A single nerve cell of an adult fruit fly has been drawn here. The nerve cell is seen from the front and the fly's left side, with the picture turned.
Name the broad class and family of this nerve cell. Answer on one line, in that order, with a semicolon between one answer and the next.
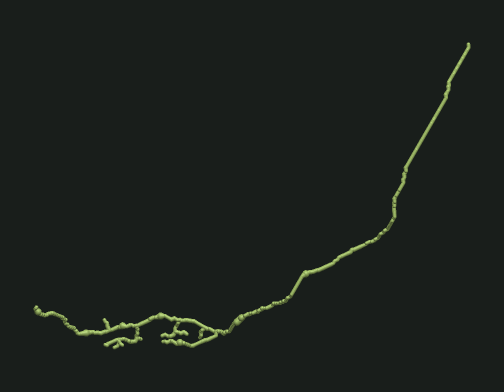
sensory neuron entering the nerve cord; class mechanosensory tactile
